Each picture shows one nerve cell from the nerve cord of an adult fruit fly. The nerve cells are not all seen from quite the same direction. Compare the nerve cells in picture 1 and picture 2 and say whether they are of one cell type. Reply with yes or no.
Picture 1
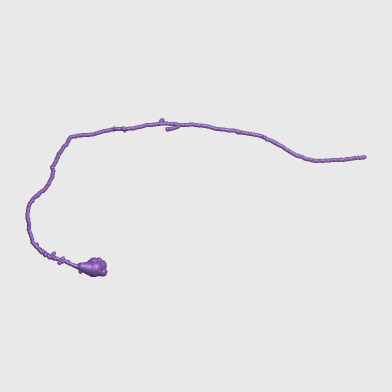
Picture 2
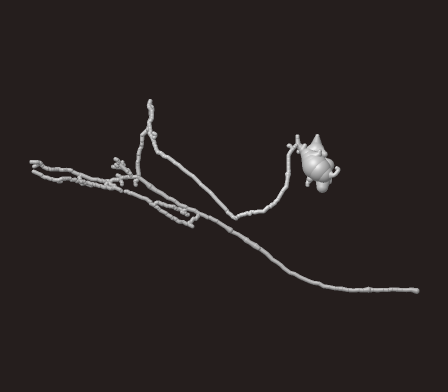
no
